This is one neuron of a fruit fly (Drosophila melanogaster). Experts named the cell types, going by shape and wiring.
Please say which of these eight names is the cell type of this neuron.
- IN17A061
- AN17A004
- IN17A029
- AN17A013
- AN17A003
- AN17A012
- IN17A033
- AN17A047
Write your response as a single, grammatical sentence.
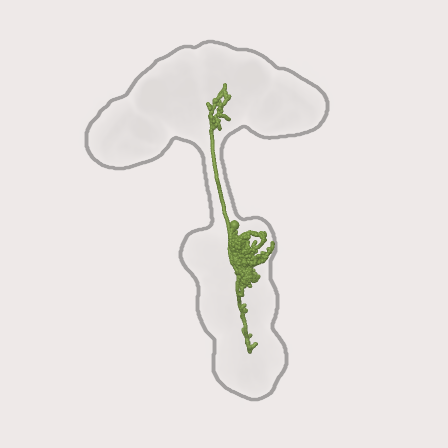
The neuron is of cell type AN17A003.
